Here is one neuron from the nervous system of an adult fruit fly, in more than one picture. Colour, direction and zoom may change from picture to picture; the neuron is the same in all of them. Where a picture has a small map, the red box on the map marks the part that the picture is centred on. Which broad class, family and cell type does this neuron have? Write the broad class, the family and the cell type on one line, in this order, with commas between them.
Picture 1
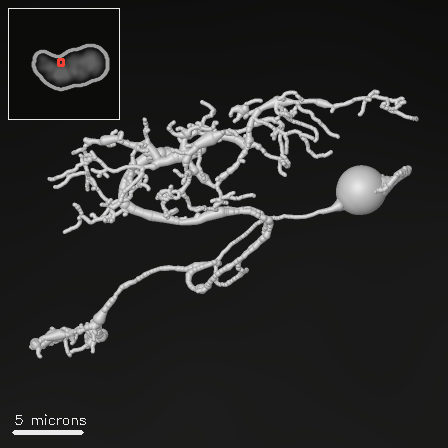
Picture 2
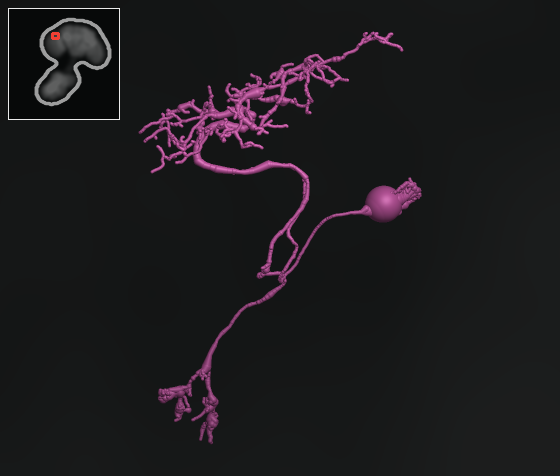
optic-lobe intrinsic neuron, T, T4d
